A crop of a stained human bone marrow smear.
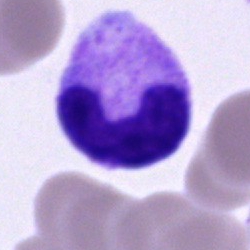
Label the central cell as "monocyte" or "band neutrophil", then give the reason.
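This one is a band neutrophil, not a monocyte. Start with the cytoplasm: fine purple granules are scattered all through it.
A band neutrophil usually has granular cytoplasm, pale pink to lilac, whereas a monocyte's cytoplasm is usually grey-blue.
Next, the chromatin is dense and deep purple throughout the nucleus.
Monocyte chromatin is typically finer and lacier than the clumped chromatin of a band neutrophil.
Notice also that the nucleus is bent into a U with its opening facing upward, and it sits in the lower half of the cell.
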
